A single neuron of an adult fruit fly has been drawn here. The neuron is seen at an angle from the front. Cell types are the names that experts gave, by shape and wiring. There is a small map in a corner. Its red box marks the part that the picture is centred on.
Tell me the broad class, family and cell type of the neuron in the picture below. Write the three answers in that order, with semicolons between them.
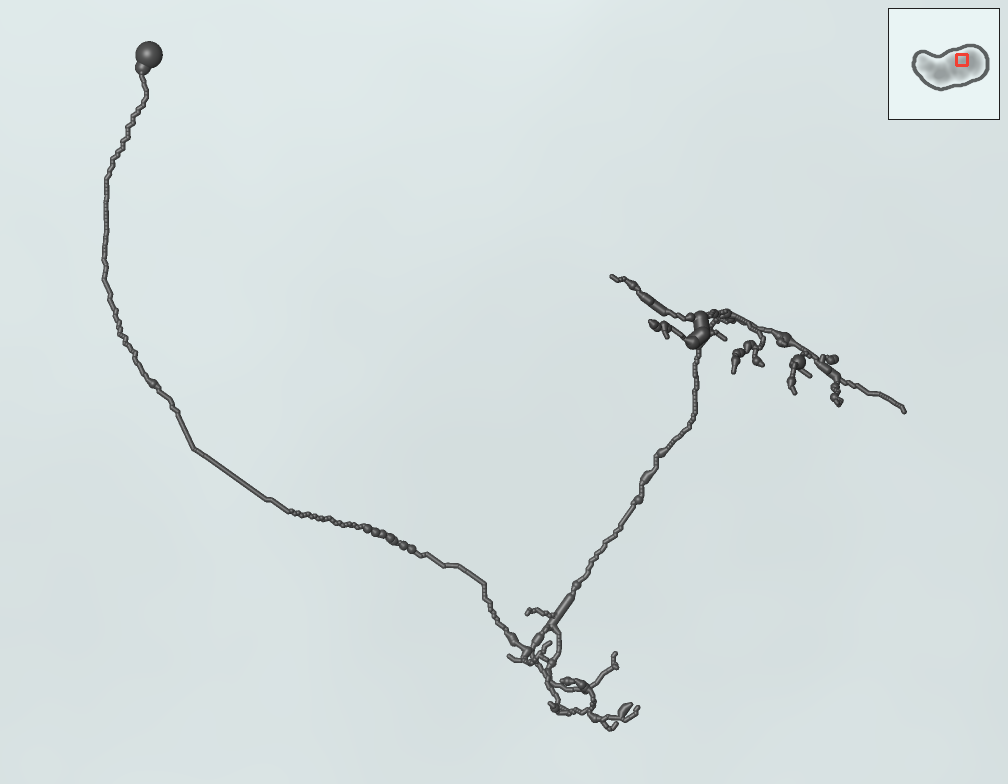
central-brain intrinsic neuron; class CX; vDeltaA_b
